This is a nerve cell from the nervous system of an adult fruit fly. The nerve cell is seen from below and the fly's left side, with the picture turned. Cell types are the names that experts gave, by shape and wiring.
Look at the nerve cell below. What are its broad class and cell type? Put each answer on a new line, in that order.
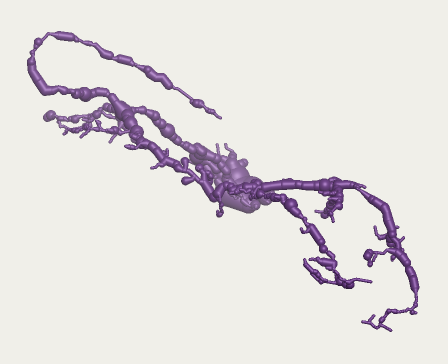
motor neuron of the brain
MN11D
